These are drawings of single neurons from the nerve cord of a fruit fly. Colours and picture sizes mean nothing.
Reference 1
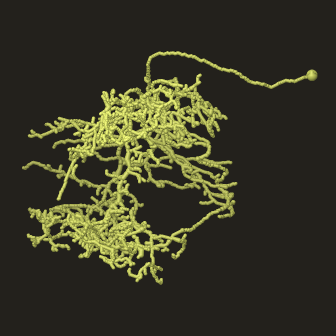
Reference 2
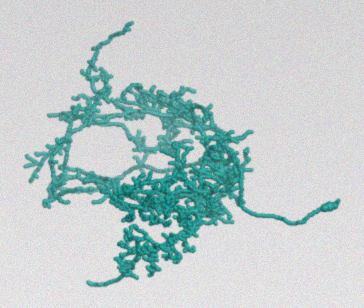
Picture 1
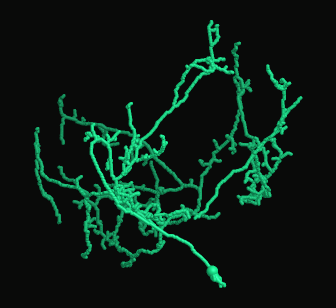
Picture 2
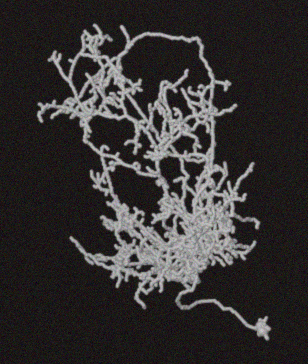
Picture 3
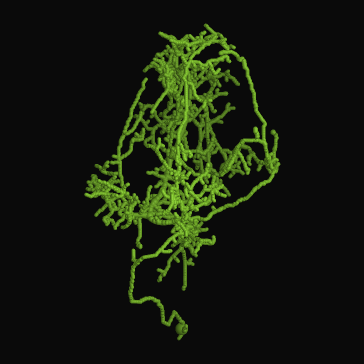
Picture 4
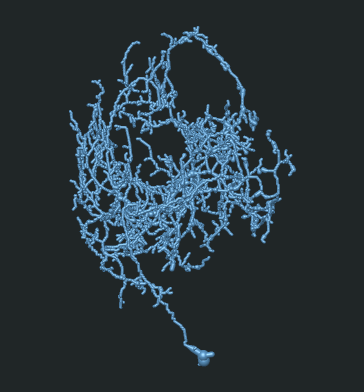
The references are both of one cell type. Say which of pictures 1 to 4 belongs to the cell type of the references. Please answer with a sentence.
The neuron in picture 2 is of the same cell type.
